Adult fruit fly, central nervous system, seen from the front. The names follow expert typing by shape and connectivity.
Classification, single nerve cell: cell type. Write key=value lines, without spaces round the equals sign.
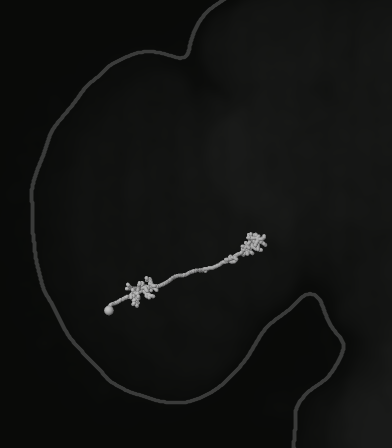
cell_type=Tm5Y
